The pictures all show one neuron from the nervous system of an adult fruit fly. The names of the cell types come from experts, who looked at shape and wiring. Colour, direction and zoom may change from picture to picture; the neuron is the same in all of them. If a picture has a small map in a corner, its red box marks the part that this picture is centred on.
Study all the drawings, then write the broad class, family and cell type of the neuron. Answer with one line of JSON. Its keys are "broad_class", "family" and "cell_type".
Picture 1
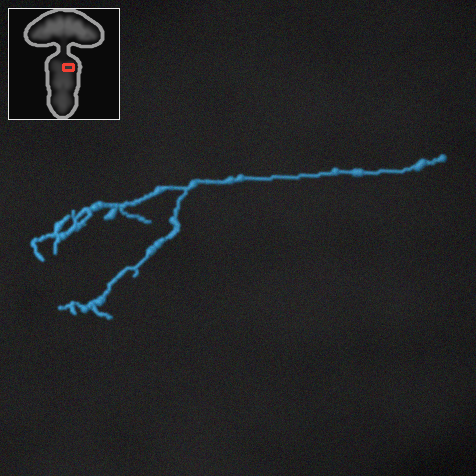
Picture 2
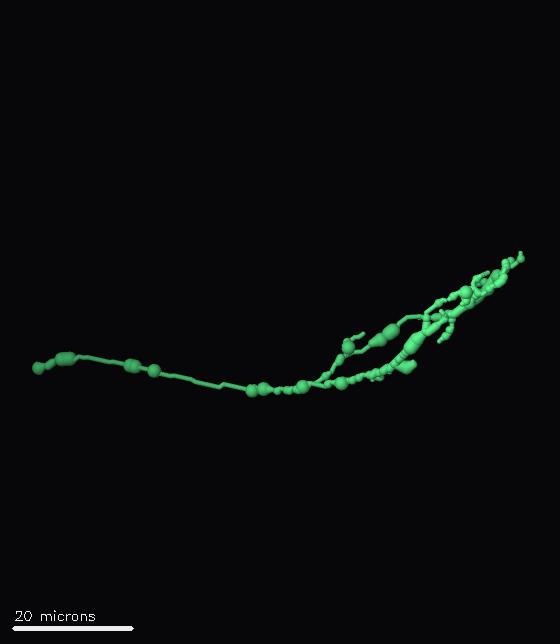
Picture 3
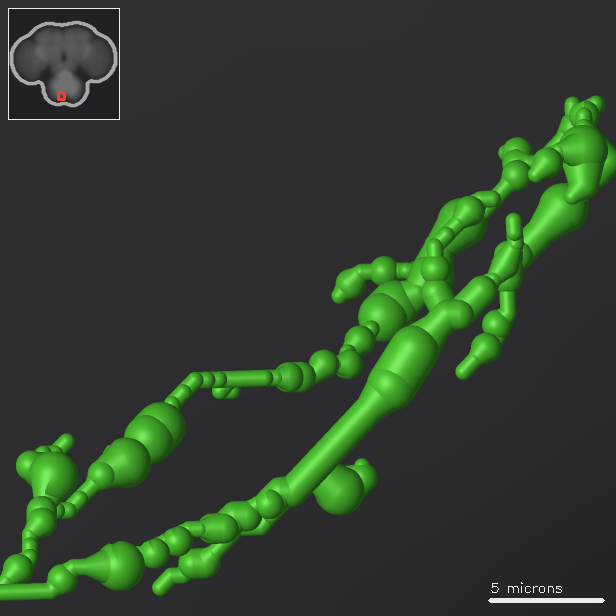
{"broad_class": "sensory neuron entering the nerve cord", "family": "class gustatory", "cell_type": "LgLG2"}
